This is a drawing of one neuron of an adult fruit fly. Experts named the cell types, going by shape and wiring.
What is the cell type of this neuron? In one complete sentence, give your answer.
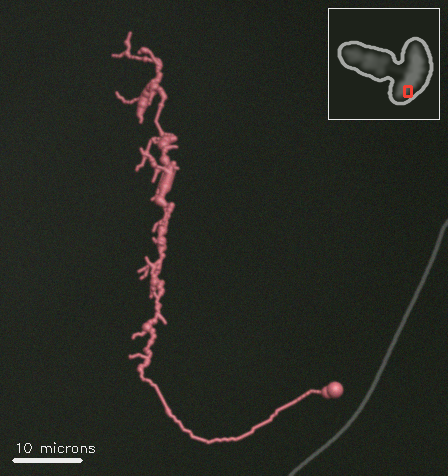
So far as cell type goes, this neuron is Dm3c.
